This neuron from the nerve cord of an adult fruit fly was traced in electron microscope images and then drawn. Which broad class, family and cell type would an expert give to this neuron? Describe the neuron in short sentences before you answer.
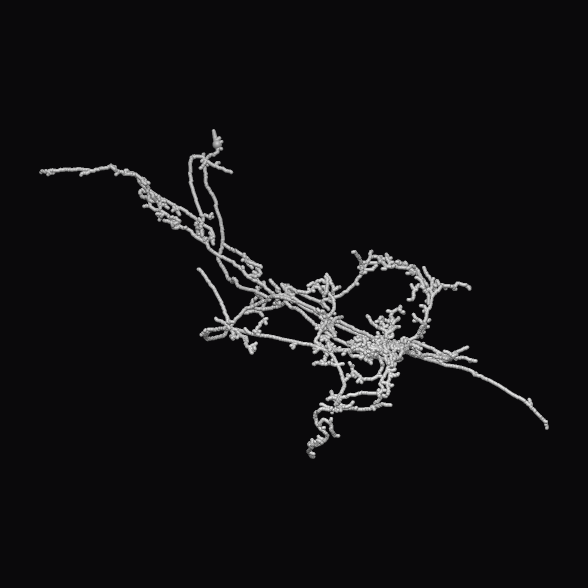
The picture shows dozens of branch ends. As drawn here it is wider than it is tall. This is a nerve-cord intrinsic neuron. Its family is hemilineage 18B. It is of cell type IN18B026.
